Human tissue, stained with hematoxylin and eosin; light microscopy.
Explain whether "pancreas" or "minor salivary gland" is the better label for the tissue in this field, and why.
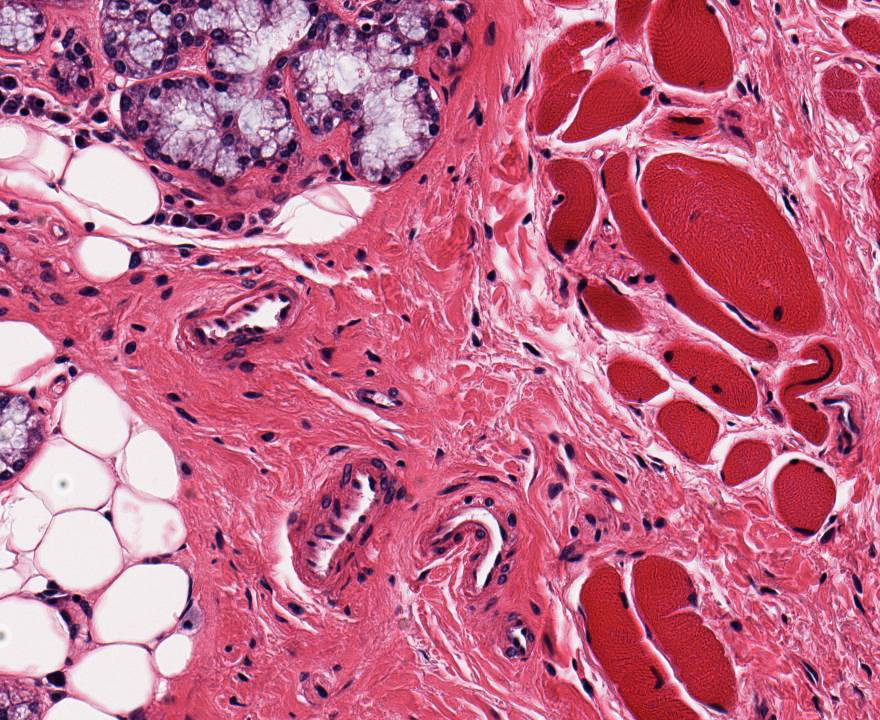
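Minor salivary gland. First, the acini in the upper left are mucous, with pale, foamy, bubbly cytoplasm and small, dark nuclei flattened against the cell bases.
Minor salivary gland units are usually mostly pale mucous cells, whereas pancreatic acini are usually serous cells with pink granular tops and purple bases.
Muscle fibres are also present, with nuclei at the fibre edge just under the surface. The central stroma is dense pink collagen.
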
